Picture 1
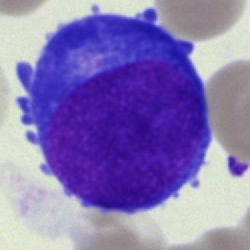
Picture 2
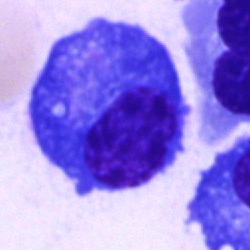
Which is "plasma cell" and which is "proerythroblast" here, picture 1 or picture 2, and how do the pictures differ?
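The proerythroblast is the cell in picture 1; the plasma cell is the one in picture 2. Outline: the proerythroblast is roughly round, with small rounded blebs projecting from its surface, most prominently along the left edge, whereas the plasma cell is roughly round with a slightly irregular edge. Chromatin: finely granular and evenly spread in the proerythroblast, dark and coarsely clumped in the plasma cell. Nuclear position: the plasma cell's nucleus sits eccentrically, toward the lower right of the cell.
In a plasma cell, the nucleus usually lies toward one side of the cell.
Cytoplasm: in the proerythroblast it is a deep blue crescent lying mainly at the upper left, with no granules visible; in the plasma cell it is abundant and deep blue, with no distinct granules.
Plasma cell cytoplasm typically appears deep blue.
The plasma cell's cytoplasm also holds a single small clear vacuole in its left part. A small dark purple fragment lies just outside the proerythroblast's right edge.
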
